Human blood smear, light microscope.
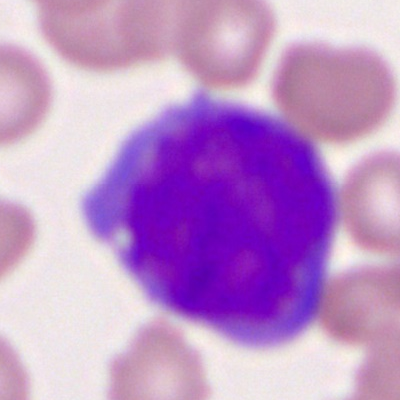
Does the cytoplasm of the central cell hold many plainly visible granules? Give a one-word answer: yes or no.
No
